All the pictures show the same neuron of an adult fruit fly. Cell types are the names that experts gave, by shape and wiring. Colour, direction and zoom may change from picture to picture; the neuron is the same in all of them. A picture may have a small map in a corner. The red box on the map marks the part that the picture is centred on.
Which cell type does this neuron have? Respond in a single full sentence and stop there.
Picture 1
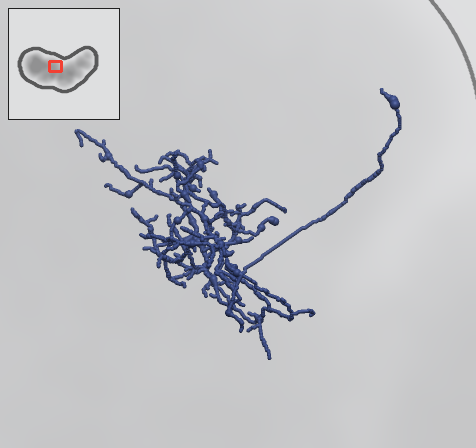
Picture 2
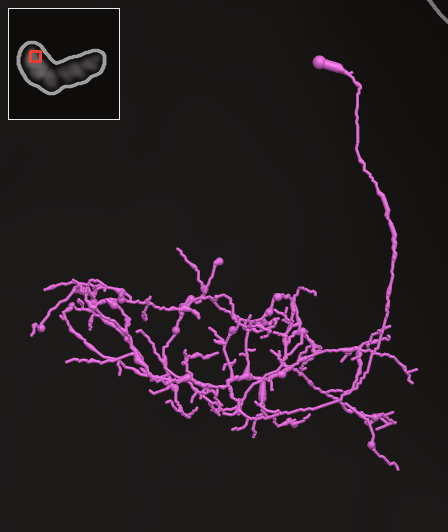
The cell type this neuron represents is PLP087.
